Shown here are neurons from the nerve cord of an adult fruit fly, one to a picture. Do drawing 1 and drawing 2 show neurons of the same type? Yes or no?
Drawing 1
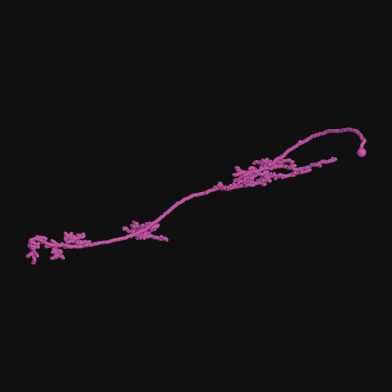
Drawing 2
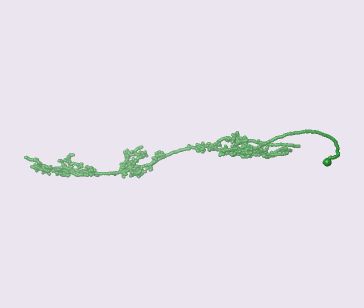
yes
